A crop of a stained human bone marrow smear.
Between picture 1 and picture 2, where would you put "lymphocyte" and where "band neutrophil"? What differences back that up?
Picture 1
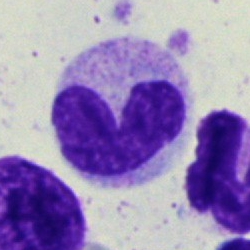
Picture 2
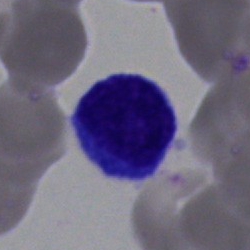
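Picture 1: band neutrophil. Picture 2: lymphocyte. Nucleus: in picture 1, deeply notched from the top, horseshoe- or heart-shaped, in the lower half of the cell; in picture 2, filling nearly the whole cell.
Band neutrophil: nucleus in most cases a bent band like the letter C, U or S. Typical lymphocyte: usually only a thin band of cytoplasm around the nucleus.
Chromatin in picture 2: dense, very dark purple. Cytoplasm: no vacuoles in picture 1; no granules in picture 2.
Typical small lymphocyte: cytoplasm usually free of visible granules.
Shared: round, smooth outline; no nucleoli. Picture 1 only: parts of other nucleated cells at lower left and lower right, not touching the cell.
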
